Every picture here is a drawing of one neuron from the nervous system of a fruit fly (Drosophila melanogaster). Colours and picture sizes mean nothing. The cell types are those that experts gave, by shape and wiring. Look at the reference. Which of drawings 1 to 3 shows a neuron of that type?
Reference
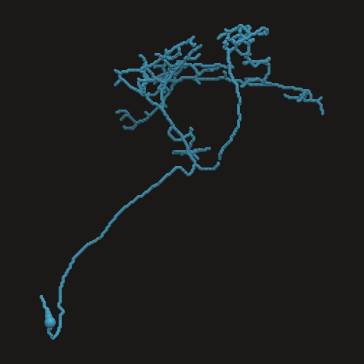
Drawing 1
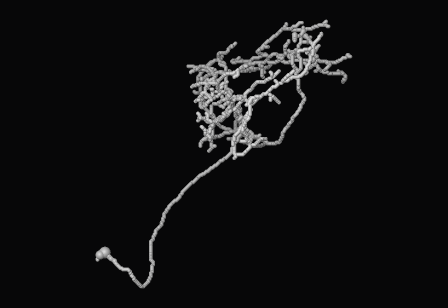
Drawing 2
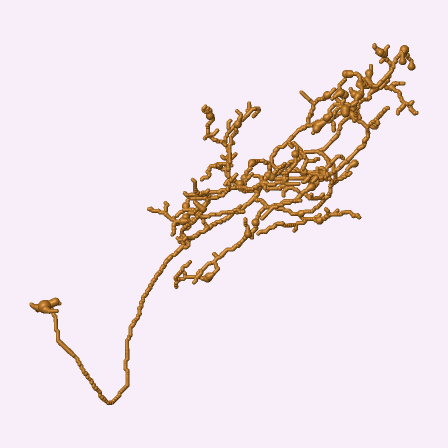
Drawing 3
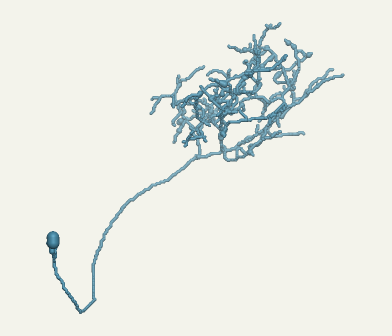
Drawing 1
